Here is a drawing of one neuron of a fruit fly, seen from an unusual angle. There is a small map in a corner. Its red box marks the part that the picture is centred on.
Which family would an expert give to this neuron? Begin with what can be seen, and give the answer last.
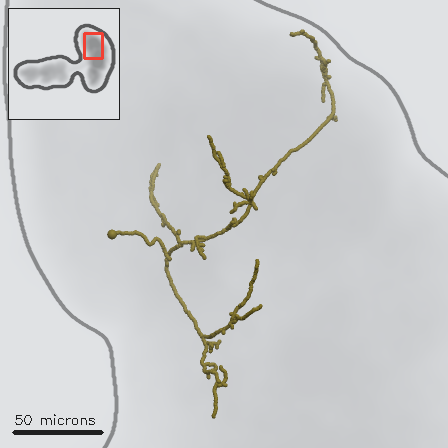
It is in the brain and does not reach the nerve cord. The cell body is on the left of the picture. By the scale bar it is about 200 microns tall in this view. It is a central-brain intrinsic neuron. The family is hemilineage PSp3.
